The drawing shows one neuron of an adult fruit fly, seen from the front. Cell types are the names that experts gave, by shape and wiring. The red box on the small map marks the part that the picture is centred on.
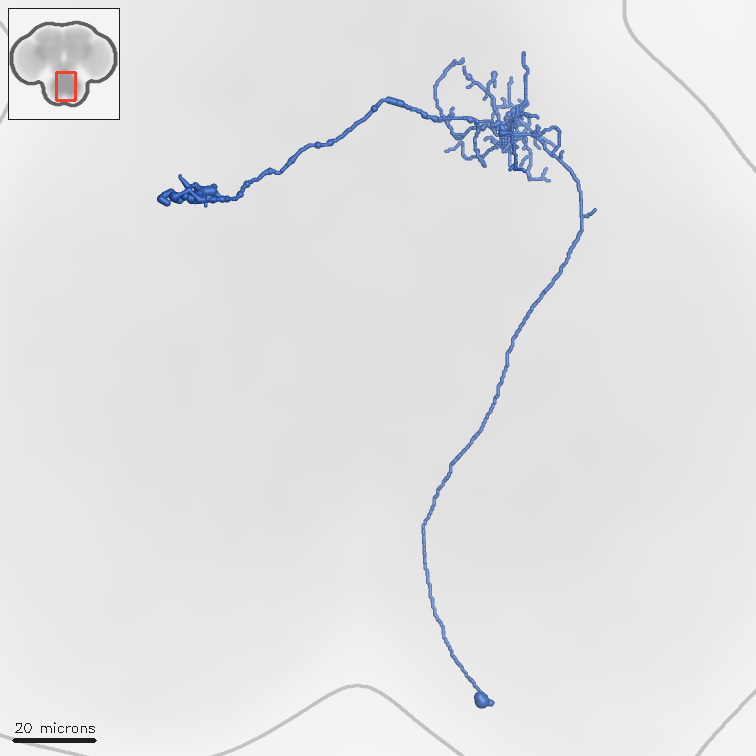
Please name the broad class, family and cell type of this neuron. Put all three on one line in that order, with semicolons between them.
nerve-cord intrinsic neuron; hemilineage 06A; IN06A070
